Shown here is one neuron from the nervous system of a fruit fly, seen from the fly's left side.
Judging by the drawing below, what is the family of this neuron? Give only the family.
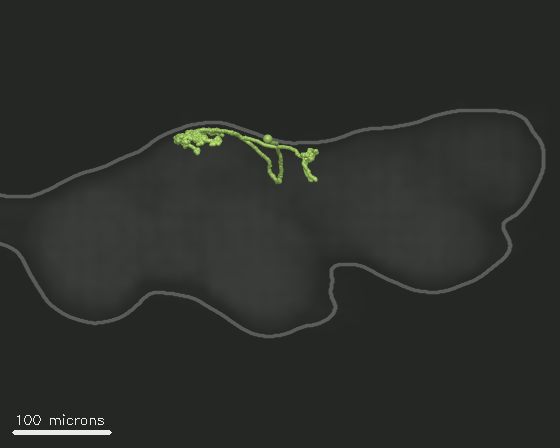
hemilineage 11B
